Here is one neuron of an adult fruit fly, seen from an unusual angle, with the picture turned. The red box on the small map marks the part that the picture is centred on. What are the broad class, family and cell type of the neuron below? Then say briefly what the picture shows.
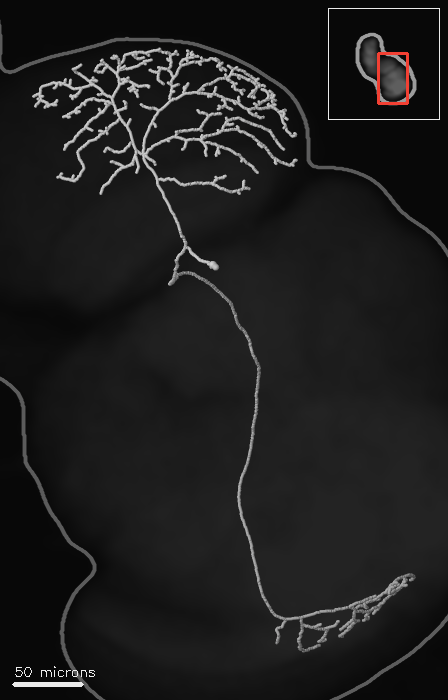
This is an optic-lobe intrinsic neuron. The family is hemilineage VPNl&d1_lateral. The cell type is MeVPMe10. Its cell body lies in the middle of the picture. From top to bottom in the picture it spans about 450 microns. The picture shows dozens of branch ends.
